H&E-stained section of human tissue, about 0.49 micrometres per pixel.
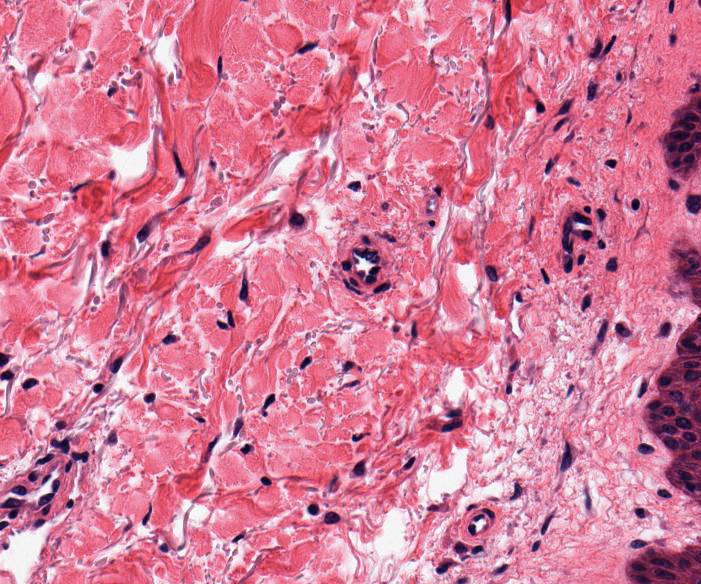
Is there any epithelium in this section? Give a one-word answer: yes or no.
Yes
